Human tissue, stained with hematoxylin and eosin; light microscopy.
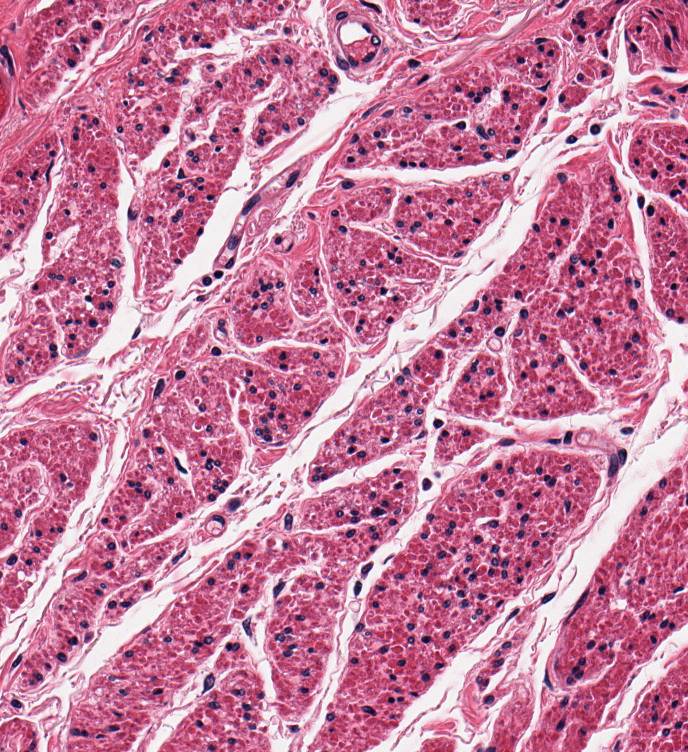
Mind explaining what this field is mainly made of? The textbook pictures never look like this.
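Smooth muscle is the main tissue here. Inside the bundles the cells are cut across, giving many small, closely packed rounded profiles with deep pink cytoplasm.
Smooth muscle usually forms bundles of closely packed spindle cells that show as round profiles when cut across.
Between bundles run septa of thin pale-pink collagen strands with a few scattered elongated nuclei.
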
